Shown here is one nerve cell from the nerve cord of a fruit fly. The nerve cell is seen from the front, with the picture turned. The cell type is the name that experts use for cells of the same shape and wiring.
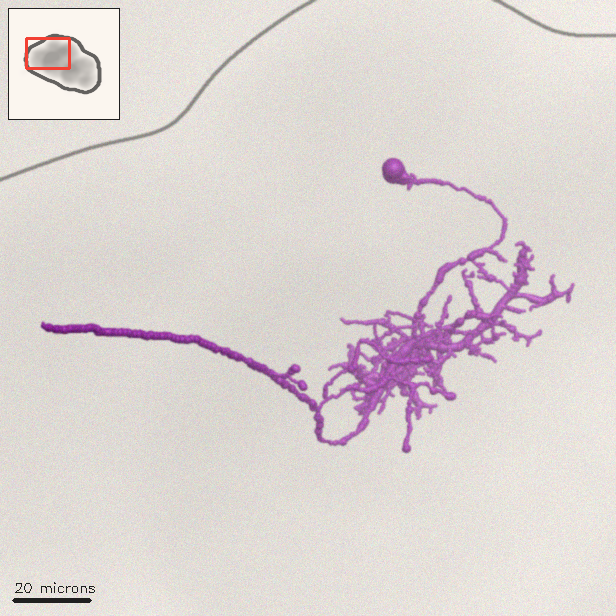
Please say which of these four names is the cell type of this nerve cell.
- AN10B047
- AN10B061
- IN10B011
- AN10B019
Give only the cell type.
AN10B019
